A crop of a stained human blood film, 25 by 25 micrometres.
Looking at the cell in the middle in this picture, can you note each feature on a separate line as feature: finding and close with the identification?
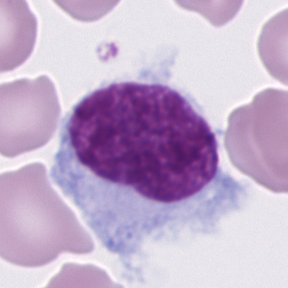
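Surface: fine hair-like wisps of cytoplasm, clearest at top and bottom
Chromatin: finely stippled, evenly spread, no coarse dark clumps
Nucleolus: none distinct
Cytoplasm: no distinct coloured granules
Name: hairy cell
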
